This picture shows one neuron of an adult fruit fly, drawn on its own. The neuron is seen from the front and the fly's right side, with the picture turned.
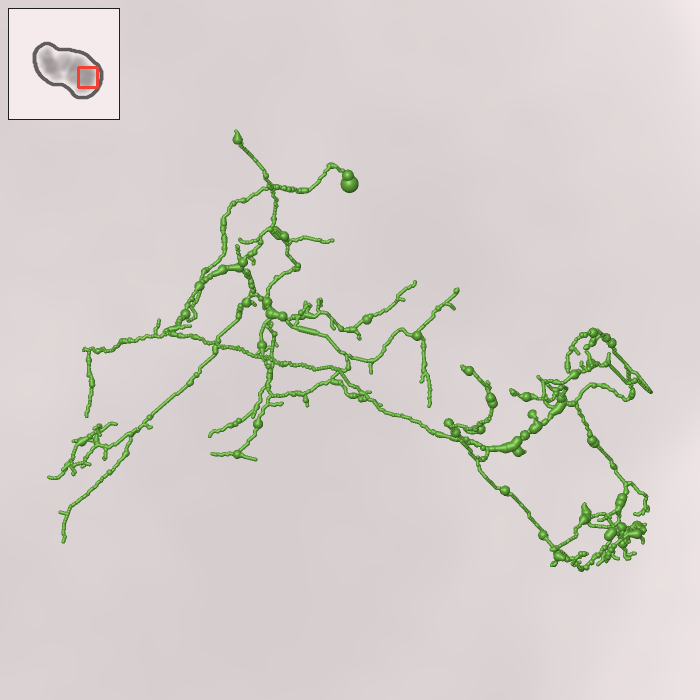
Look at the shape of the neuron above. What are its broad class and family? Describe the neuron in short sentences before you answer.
Its cell body lies at the top of the picture. The picture shows dozens of branch ends. It is a central-brain intrinsic neuron. Its family is hemilineage DL1_ventral.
